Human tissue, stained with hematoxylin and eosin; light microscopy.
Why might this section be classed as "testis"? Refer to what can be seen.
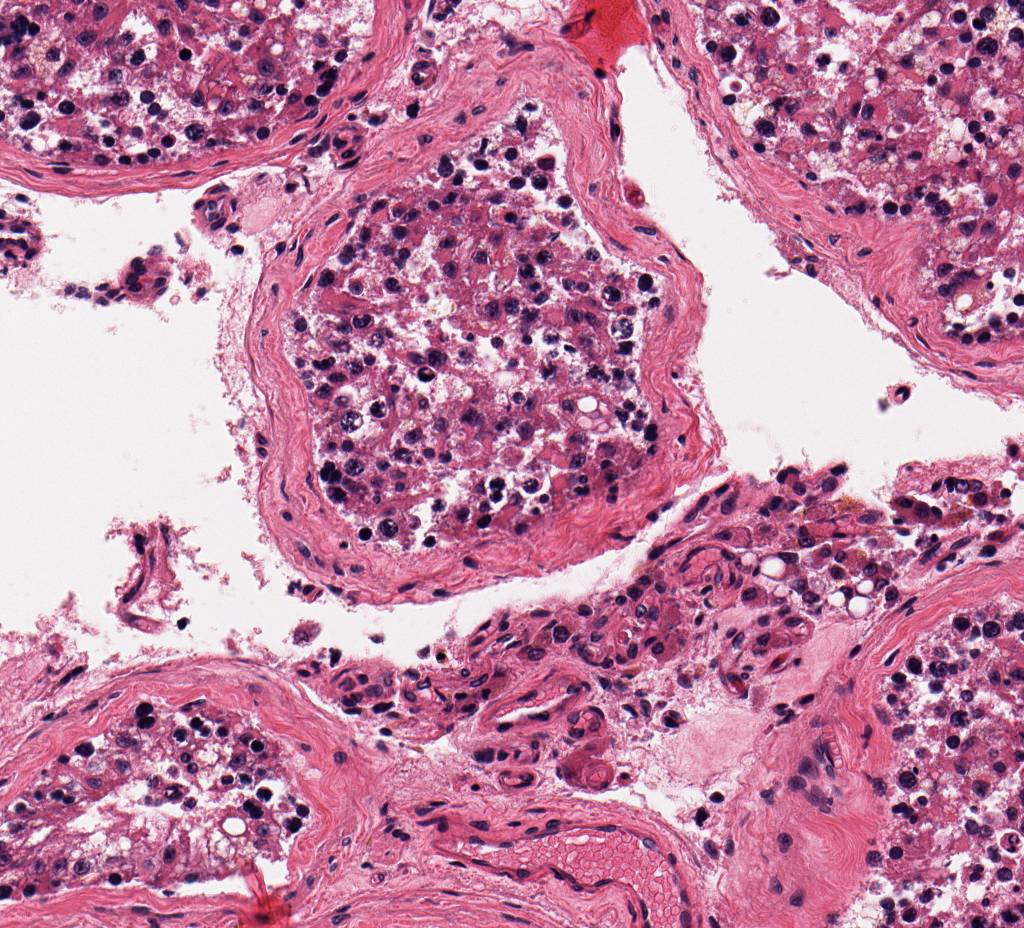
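This section is testis. Each unit has a thick, layered pink fibrous wall with flattened spindle-shaped nuclei in it. Inside, the cells sit loosely and hold together poorly. Look among them: many small, round, very dark nuclei lie beside larger cells whose nuclei are paler and whose cytoplasm is pink. You will also find scattered clear, round vacuoles between the cells.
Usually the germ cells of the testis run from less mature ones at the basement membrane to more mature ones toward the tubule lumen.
That is the part that does not match here, because these units are filled with cells and show no open central lumen.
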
